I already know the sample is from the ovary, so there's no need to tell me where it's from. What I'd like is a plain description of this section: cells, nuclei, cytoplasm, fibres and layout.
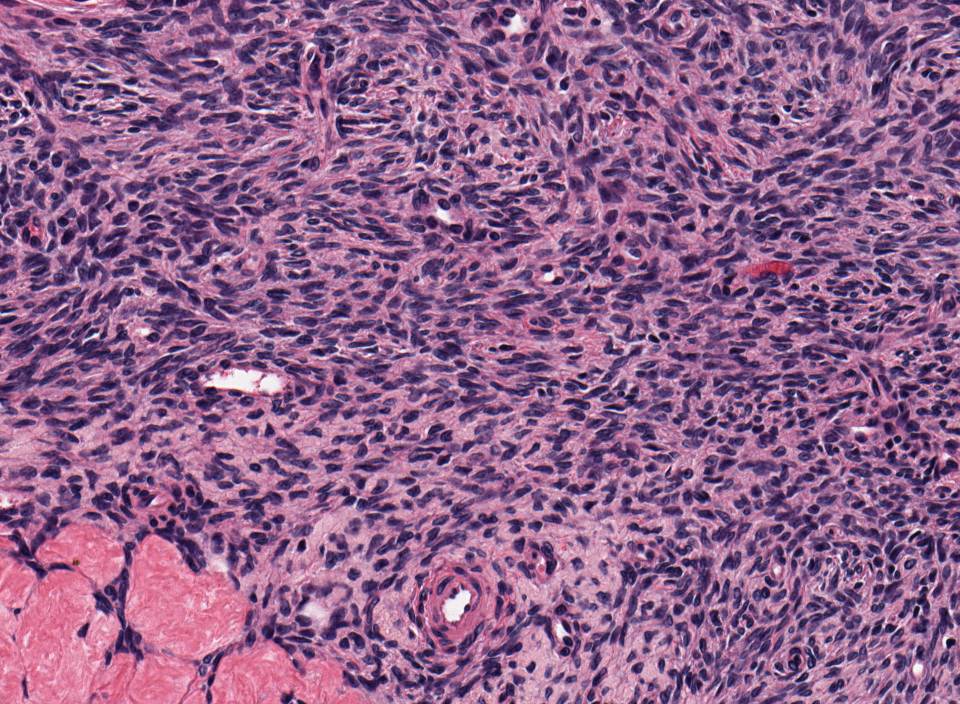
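You've got a dense sheet of spindle cells filling nearly the whole field, arranged in short, intersecting fascicles. Their nuclei are dark, elongated to oval and closely crowded, and the cytoplasm is scant and pale pink, with indistinct cell borders. What little stroma lies between them is made of fine pink fibres.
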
